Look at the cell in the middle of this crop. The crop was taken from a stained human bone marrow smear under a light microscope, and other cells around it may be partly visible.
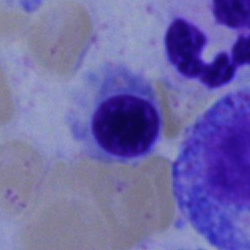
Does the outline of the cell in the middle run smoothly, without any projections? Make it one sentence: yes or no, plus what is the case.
No, what this cell has is a rough outline, not a smooth one.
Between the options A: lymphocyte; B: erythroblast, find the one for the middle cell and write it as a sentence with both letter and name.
The central cell in this crop is an erythroblast, corresponding to option B, the correct option.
